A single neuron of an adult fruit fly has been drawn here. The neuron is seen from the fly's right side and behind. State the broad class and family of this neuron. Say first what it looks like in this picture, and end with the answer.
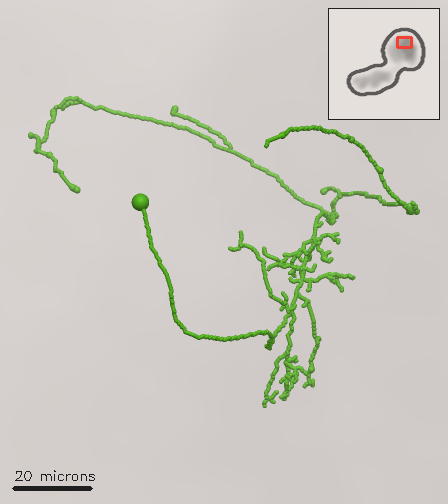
From left to right in the picture it spans about 100 microns. The picture shows dozens of branch ends. Its broad class is central-brain intrinsic neuron. Its family is called class CX.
